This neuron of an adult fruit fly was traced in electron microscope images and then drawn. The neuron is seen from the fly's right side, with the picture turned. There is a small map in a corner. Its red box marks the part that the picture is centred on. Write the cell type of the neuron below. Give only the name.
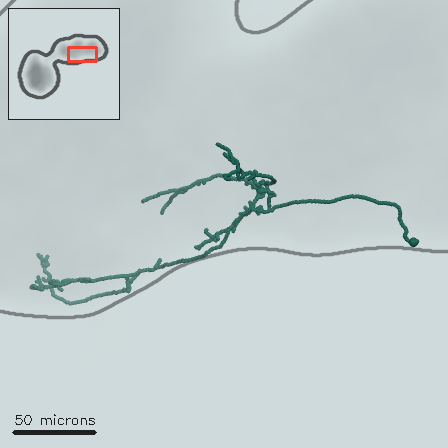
IN03B091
